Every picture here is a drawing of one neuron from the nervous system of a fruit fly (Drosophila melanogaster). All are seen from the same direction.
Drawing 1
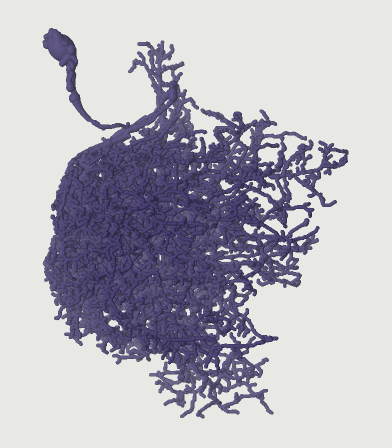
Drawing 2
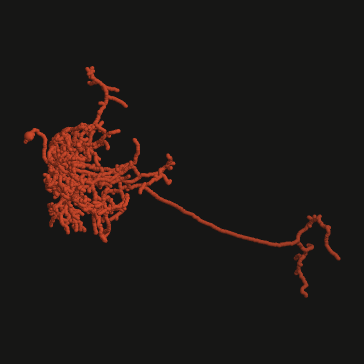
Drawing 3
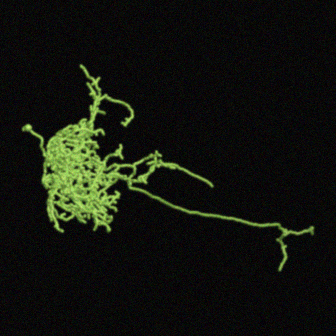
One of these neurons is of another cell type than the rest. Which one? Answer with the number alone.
1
